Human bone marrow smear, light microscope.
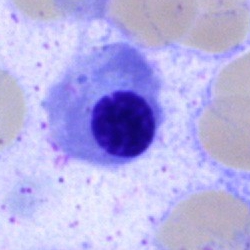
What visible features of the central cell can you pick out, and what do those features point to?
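Placed off-centre, the nucleus lies toward the lower right of the cell. Its chromatin is dense, dark purple and coarsely clumped. No granules are visible in the cytoplasm. The outline of the cell is irregular and broadly angular, not round. It is an erythroblast.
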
